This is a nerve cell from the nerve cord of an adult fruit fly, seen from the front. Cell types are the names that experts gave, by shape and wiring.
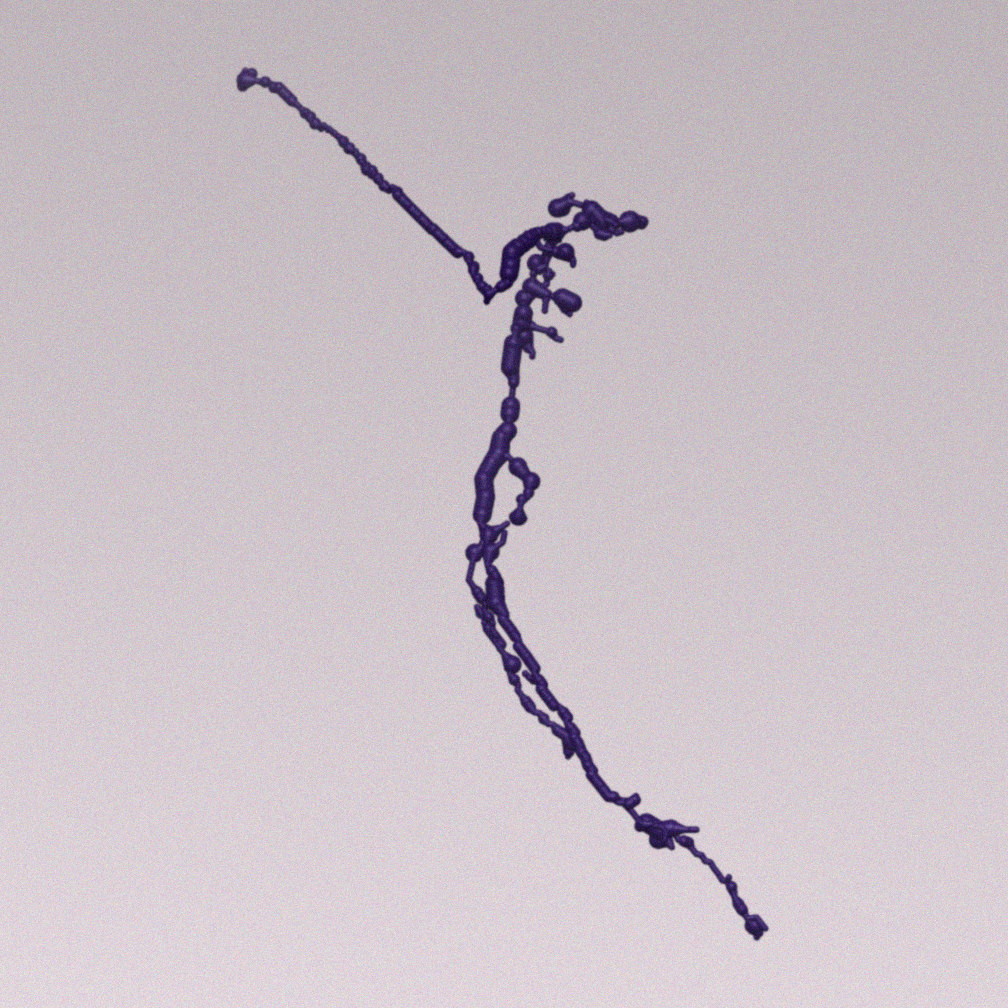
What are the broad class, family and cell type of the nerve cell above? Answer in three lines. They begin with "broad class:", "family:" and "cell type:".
broad class: sensory neuron entering the nerve cord
family: class mechanosensory tactile
cell type: SNta03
